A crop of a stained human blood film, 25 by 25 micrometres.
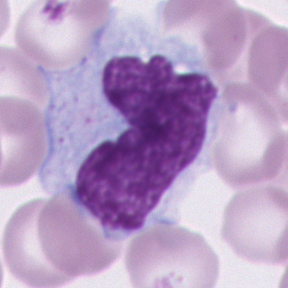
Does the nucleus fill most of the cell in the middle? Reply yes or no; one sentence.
No, its cytoplasm is plentiful, not scant.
